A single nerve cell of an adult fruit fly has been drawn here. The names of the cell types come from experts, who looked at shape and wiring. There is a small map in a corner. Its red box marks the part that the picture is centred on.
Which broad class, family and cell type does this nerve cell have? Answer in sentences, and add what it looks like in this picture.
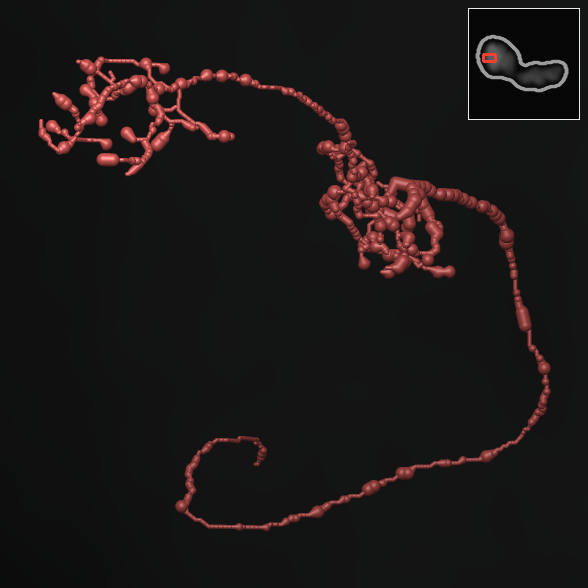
It is a sensory neuron entering the brain. The name of its family is class olfactory. Its cell type is ORN_DP1m. In this view it is about as wide as it is tall.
